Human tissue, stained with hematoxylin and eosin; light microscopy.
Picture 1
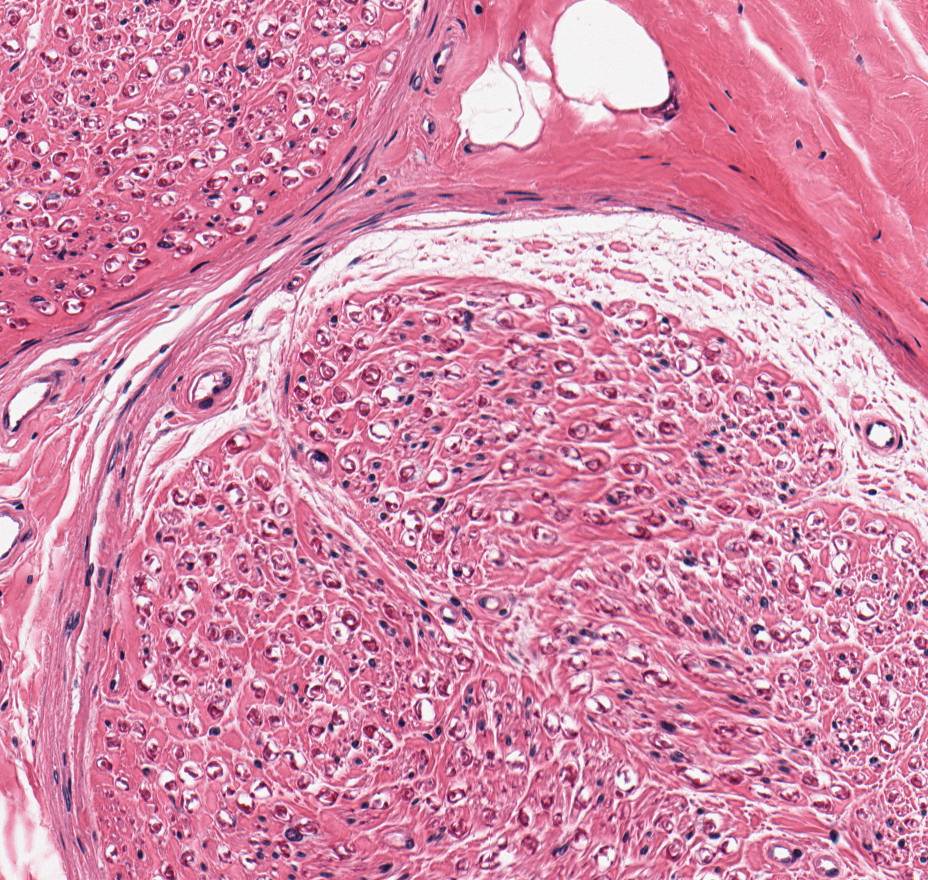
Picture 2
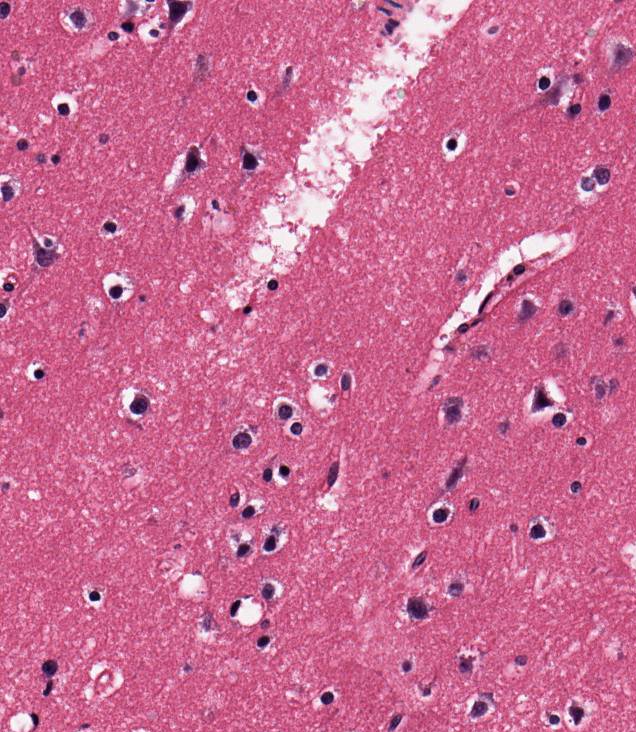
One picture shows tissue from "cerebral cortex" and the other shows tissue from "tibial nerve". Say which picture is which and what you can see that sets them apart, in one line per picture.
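Picture 1 shows tissue from the tibial nerve. Small, dark, elongated nuclei are scattered between the round fibre profiles.
Picture 2 shows tissue from the cerebral cortex. Many small, round, dark nuclei sit within clear halos and are spread throughout the field.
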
